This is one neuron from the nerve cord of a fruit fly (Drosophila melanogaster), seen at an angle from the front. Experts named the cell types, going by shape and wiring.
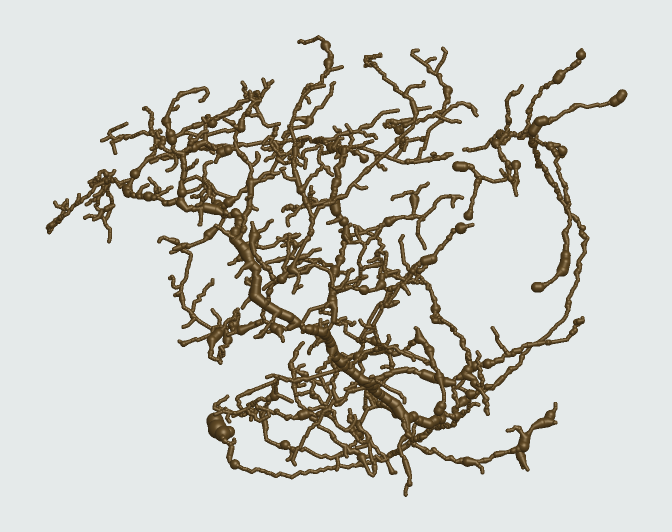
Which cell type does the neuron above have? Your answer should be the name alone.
IN04B031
